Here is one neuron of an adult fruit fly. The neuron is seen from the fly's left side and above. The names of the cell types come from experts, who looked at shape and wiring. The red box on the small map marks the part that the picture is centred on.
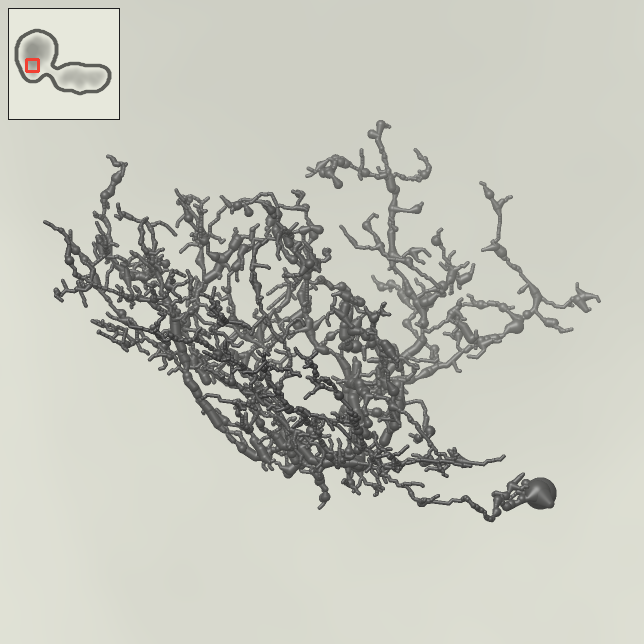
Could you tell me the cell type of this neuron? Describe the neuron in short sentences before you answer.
More than a hundred branch ends can be seen. As drawn here it is wider than it is tall. Its broad class is central-brain intrinsic neuron. It is of cell type GNG394.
